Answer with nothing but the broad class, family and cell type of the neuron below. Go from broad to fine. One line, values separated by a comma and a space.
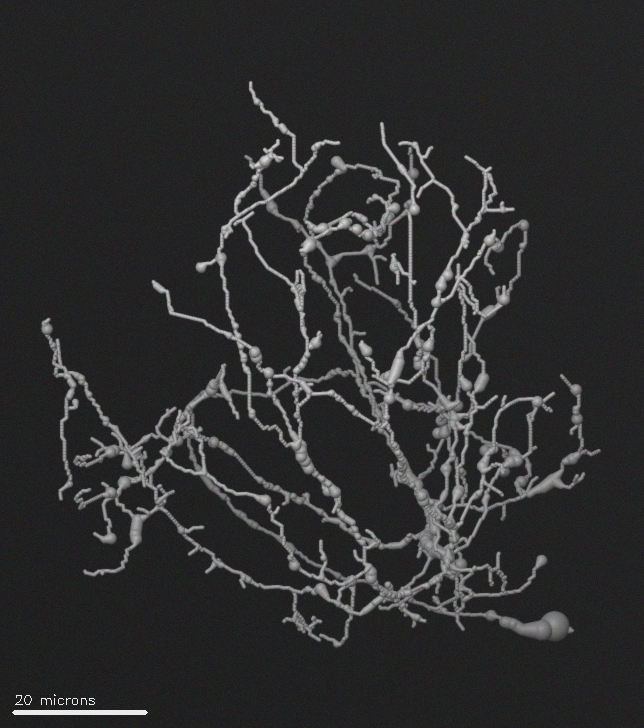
nerve-cord intrinsic neuron, hemilineage 04B, IN04B071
